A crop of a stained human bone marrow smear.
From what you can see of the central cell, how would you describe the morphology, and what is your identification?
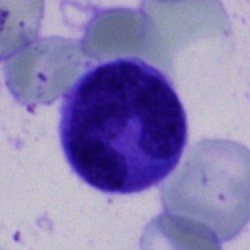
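Its smooth outline is round to slightly oval. Within the nucleus, dark purple chromatin is clumped into coarse patches, and a paler lilac area lies near the middle. No granules can be seen in the cytoplasm. The cell is a monocyte.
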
